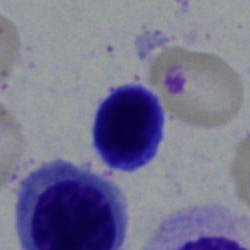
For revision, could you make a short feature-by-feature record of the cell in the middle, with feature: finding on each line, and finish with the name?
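Nucleus: occupies nearly the whole cell
Chromatin: dense, dark blue-purple throughout
Granules: none visible
Vacuoles: none visible
Cell type: lymphocyte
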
